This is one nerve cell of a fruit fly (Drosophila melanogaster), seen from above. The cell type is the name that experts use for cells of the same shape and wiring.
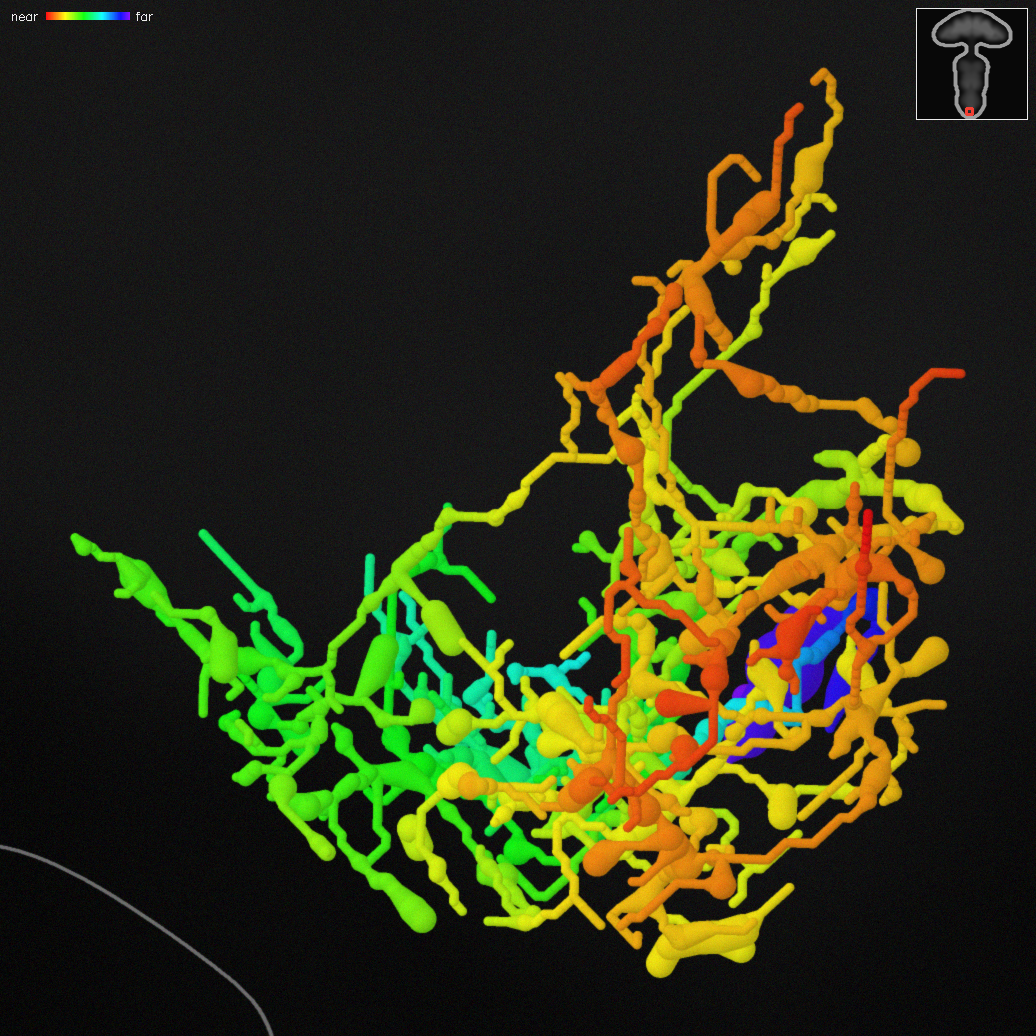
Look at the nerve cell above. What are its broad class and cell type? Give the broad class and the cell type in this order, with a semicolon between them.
nerve-cord intrinsic neuron; INXXX336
